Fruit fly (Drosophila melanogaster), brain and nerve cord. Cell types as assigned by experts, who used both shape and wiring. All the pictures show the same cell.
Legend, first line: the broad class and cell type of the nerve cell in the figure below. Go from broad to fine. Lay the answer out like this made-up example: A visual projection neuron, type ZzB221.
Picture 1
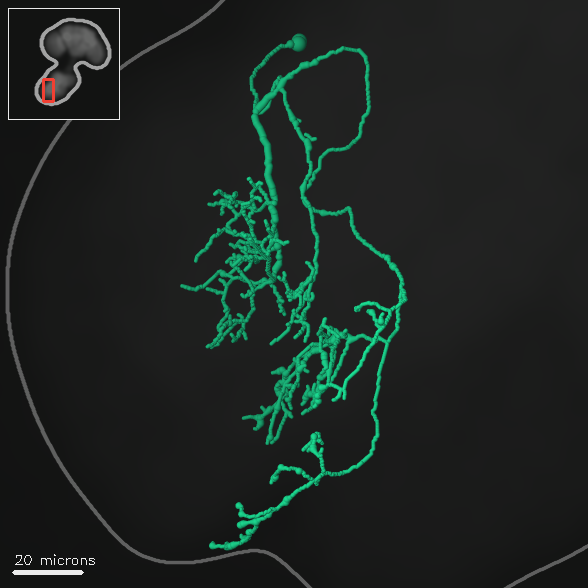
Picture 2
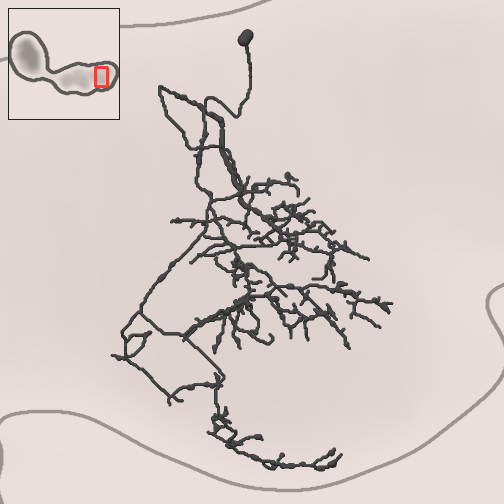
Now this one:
A nerve-cord intrinsic neuron, type INXXX213.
